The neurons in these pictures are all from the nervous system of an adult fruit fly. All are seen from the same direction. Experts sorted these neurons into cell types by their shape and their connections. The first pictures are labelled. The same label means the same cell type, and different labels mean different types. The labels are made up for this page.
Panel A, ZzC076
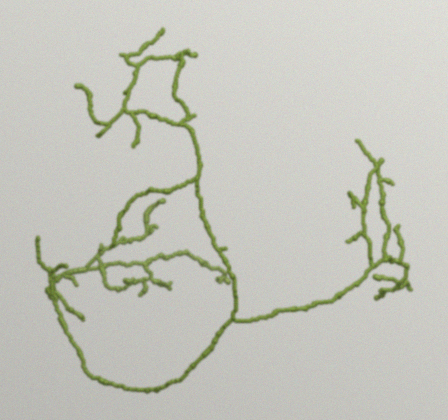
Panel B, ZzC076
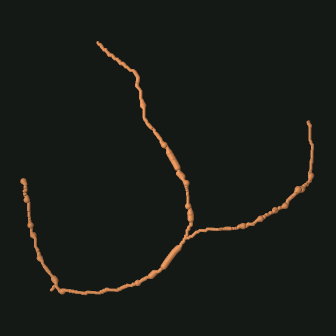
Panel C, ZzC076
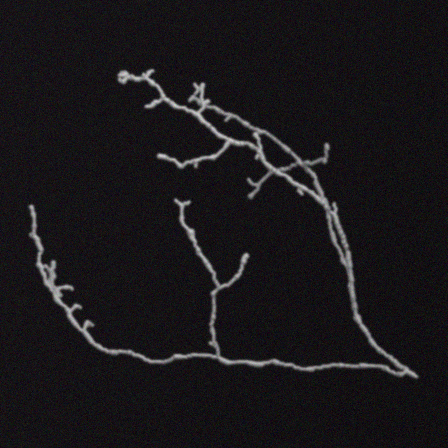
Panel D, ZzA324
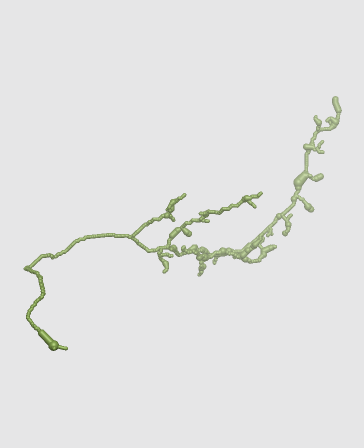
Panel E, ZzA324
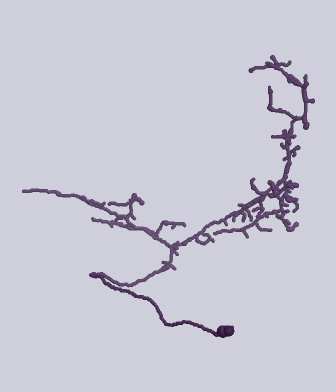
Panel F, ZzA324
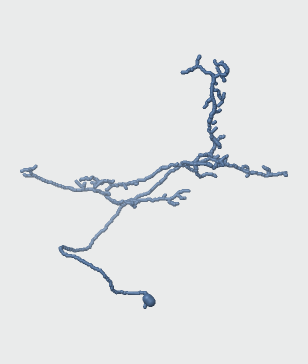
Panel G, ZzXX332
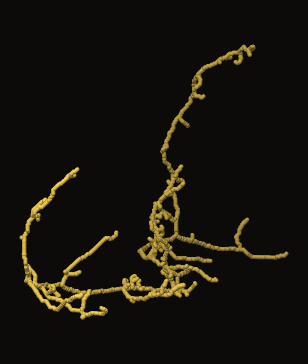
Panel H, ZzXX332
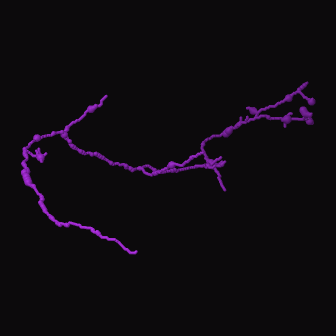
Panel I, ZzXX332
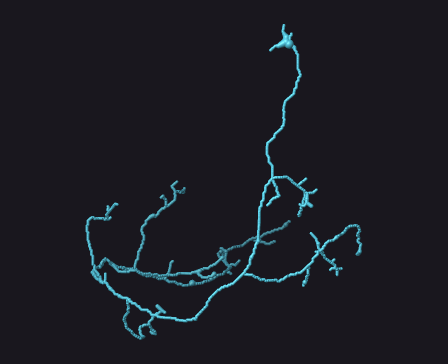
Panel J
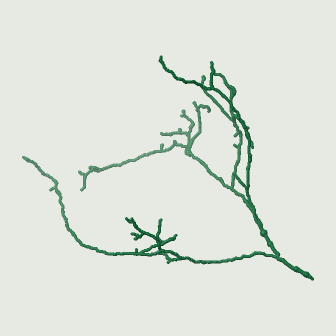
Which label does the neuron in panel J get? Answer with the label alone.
ZzC076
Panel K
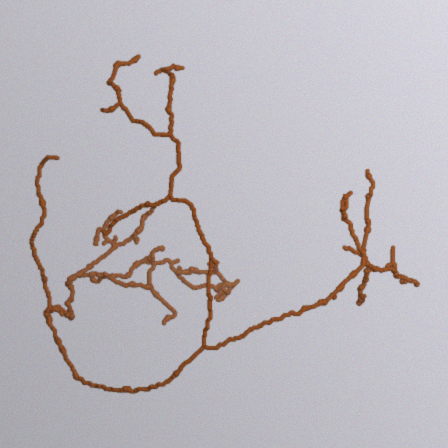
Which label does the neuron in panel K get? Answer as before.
ZzC076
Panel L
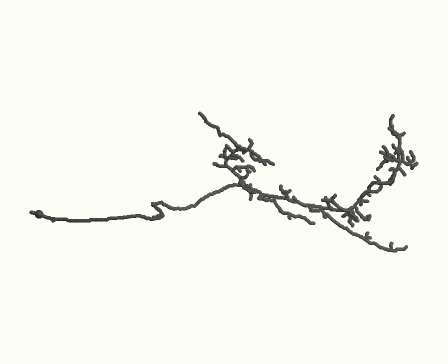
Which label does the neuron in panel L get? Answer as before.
ZzA324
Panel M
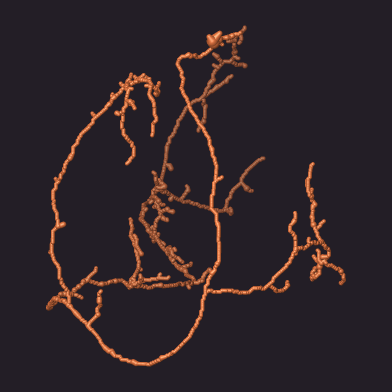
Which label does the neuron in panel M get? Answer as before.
ZzXX332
